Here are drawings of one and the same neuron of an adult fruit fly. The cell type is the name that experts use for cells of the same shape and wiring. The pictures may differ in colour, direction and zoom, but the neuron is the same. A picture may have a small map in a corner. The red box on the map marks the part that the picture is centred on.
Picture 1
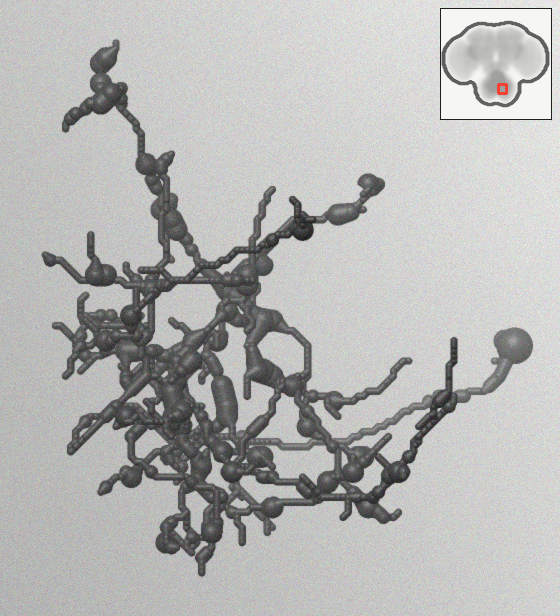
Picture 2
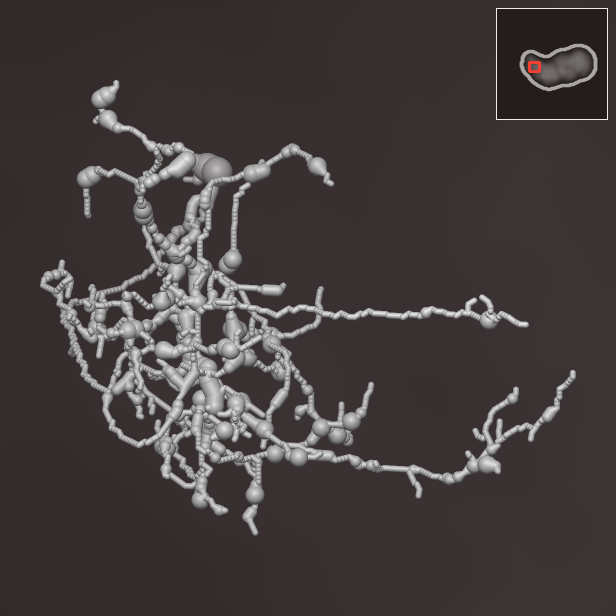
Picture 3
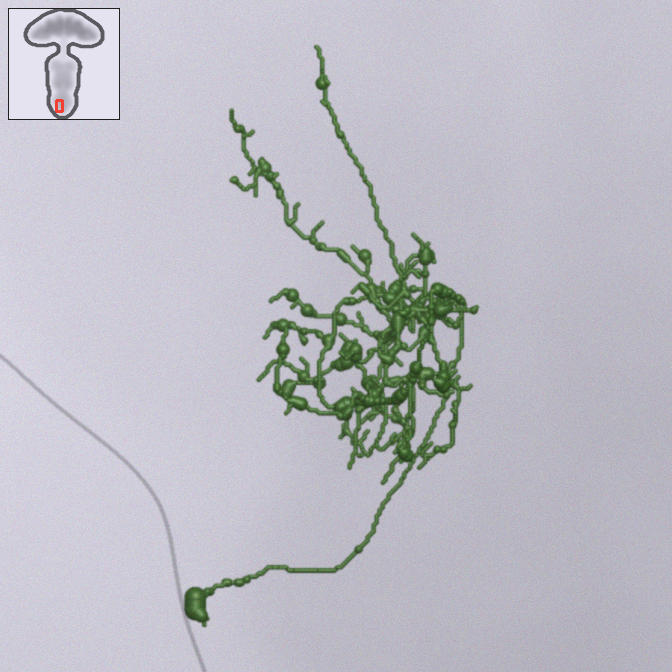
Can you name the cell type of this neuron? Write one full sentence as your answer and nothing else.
This neuron is included in the cell type IN01B056.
